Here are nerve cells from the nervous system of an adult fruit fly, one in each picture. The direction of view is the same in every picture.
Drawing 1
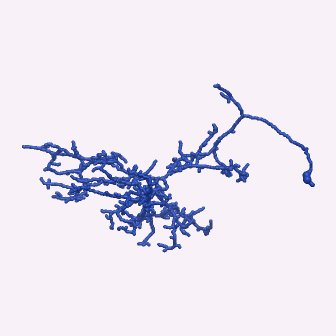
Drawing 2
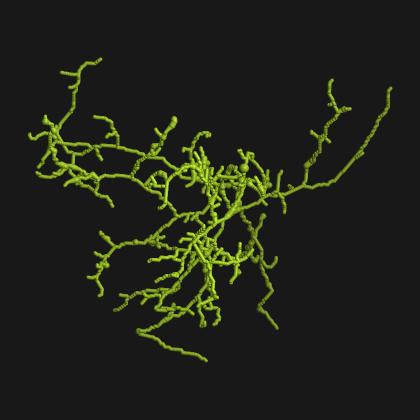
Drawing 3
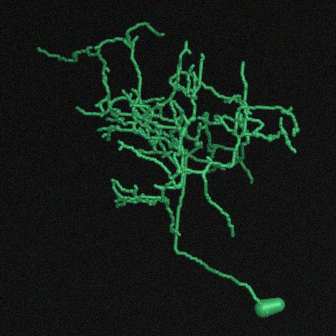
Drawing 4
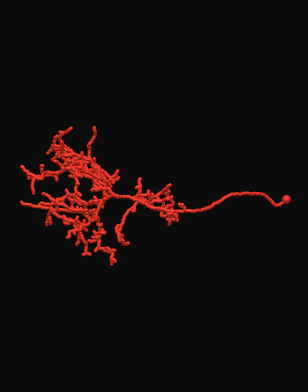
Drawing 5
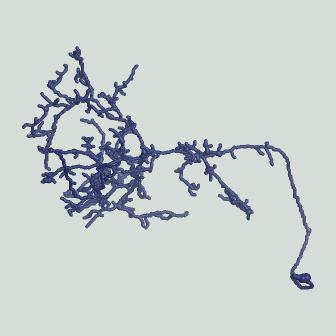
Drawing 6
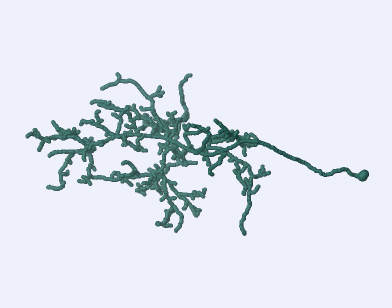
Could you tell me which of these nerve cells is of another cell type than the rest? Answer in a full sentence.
The nerve cell in drawing 3 is of another cell type than the rest.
